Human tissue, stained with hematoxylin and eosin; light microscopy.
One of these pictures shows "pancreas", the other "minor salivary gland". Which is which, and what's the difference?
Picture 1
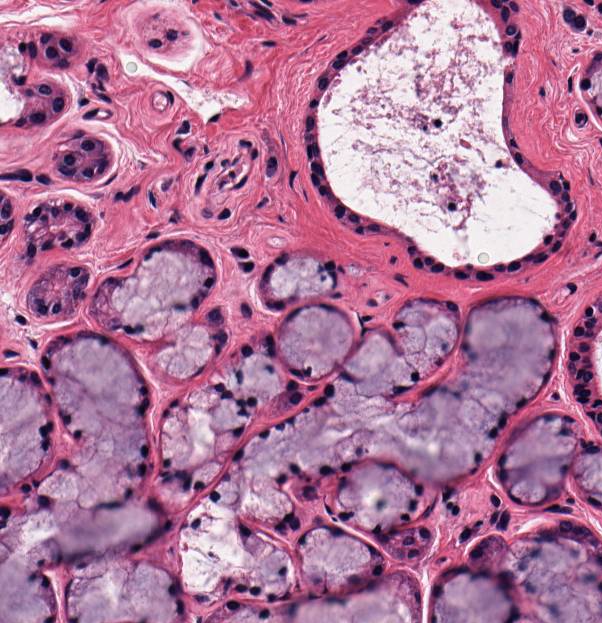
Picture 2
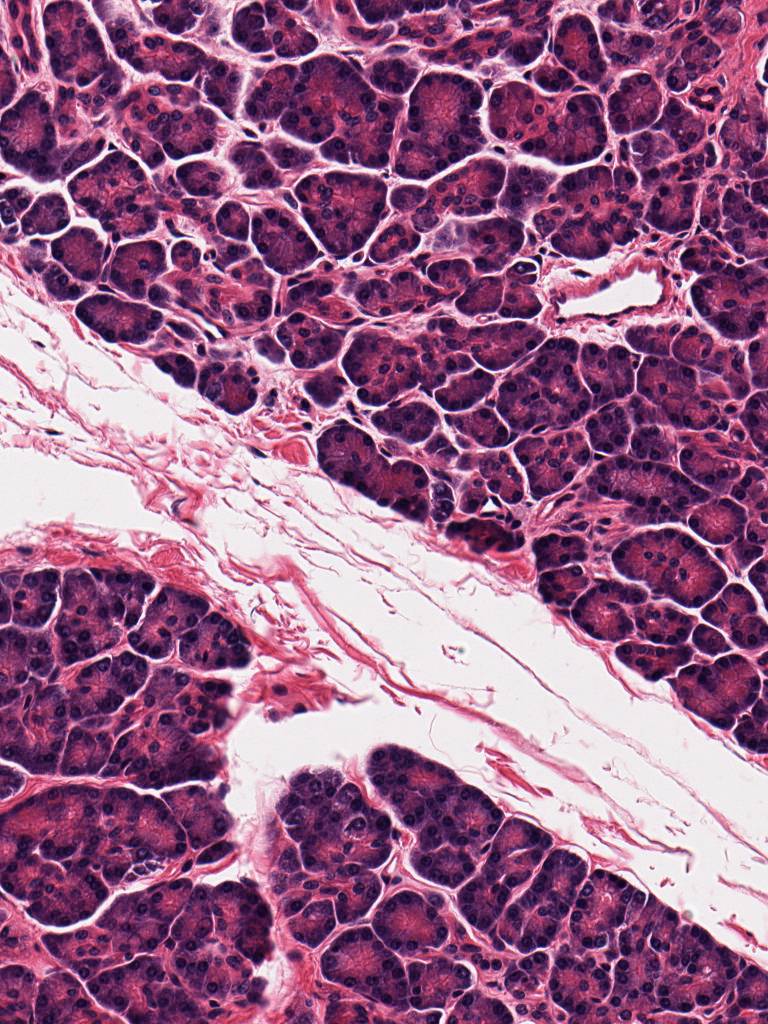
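Minor salivary gland is picture 1; pancreas is picture 2. Picture 1: closely packed mucous acini fill the lower two-thirds, with pale, bluish-grey, foamy cytoplasm and flattened nuclei pressed to each acinus's outer edge. Ducts and smaller darker units lie above; at upper left, small rounded units have pink cytoplasm and round, dark nuclei. Picture 2: closely packed acini of pyramidal cells, with round basal nuclei and deep purple basal, paler pink apical cytoplasm, lie above and below a broad pale diagonal band of loose connective tissue.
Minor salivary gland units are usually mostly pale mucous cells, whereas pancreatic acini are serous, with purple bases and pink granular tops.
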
